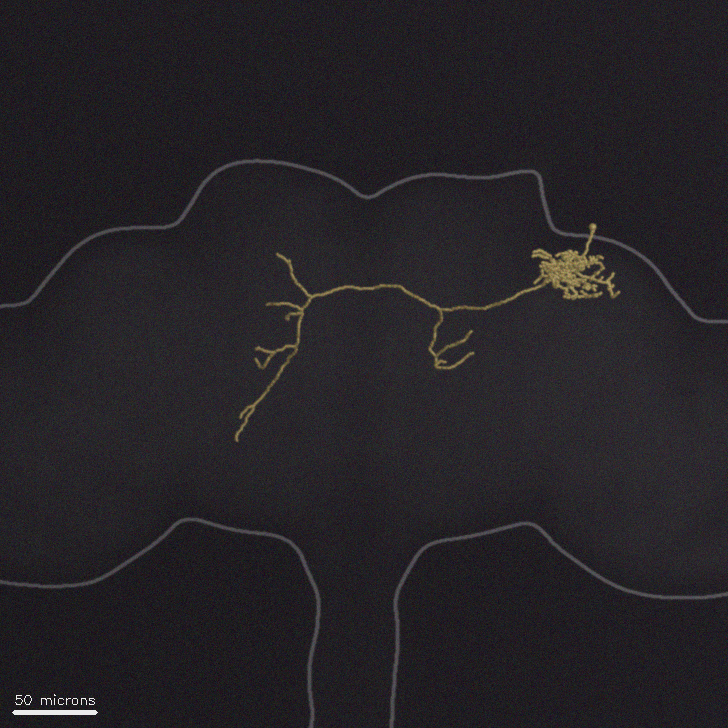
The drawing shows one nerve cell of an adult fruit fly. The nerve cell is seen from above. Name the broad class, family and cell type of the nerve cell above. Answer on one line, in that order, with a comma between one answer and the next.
central-brain intrinsic neuron, hemilineage AOTUv4_dorsal, AOTU003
